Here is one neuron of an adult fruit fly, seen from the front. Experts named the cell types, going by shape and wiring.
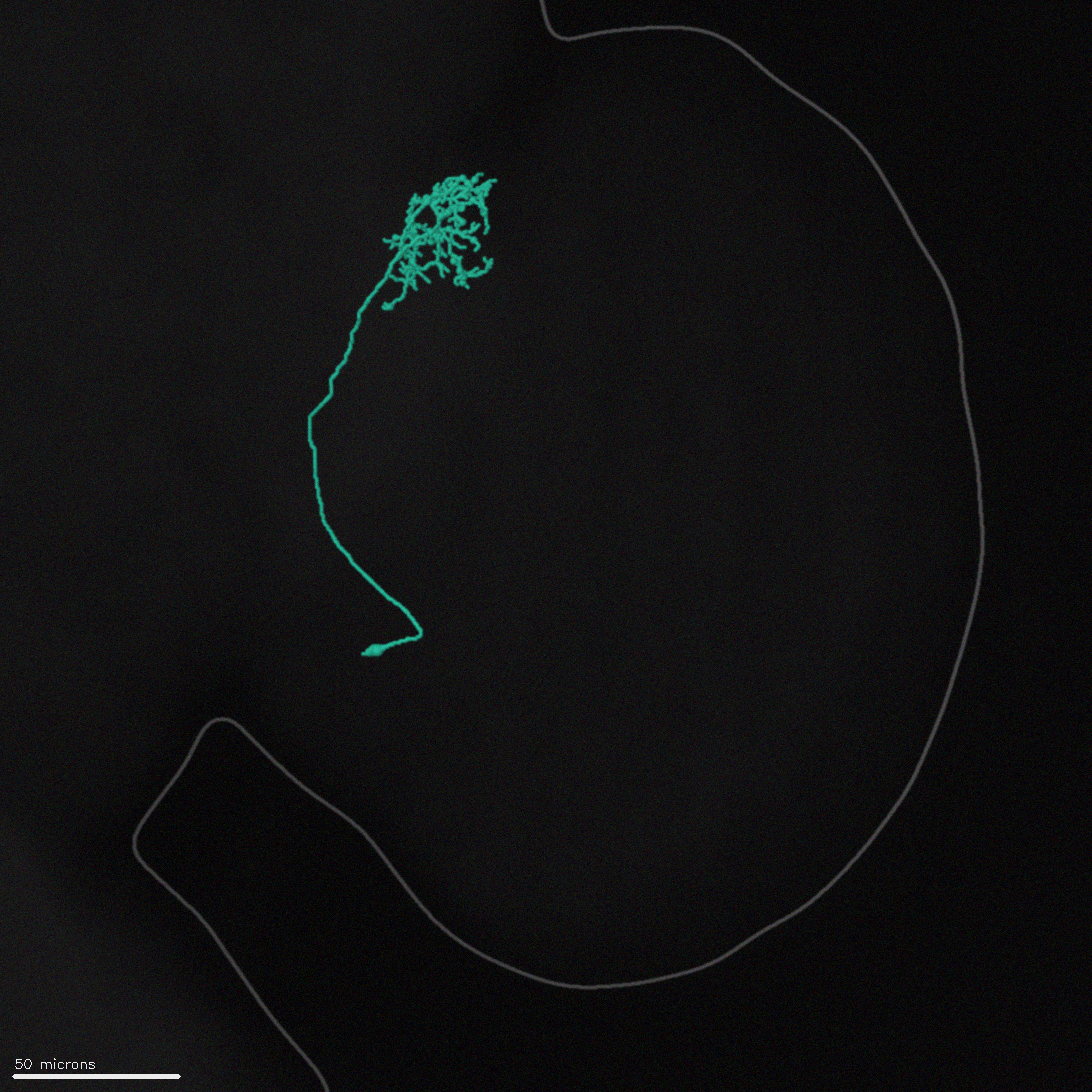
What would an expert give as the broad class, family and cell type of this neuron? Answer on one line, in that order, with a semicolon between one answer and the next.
optic-lobe intrinsic neuron; Li; Li34a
